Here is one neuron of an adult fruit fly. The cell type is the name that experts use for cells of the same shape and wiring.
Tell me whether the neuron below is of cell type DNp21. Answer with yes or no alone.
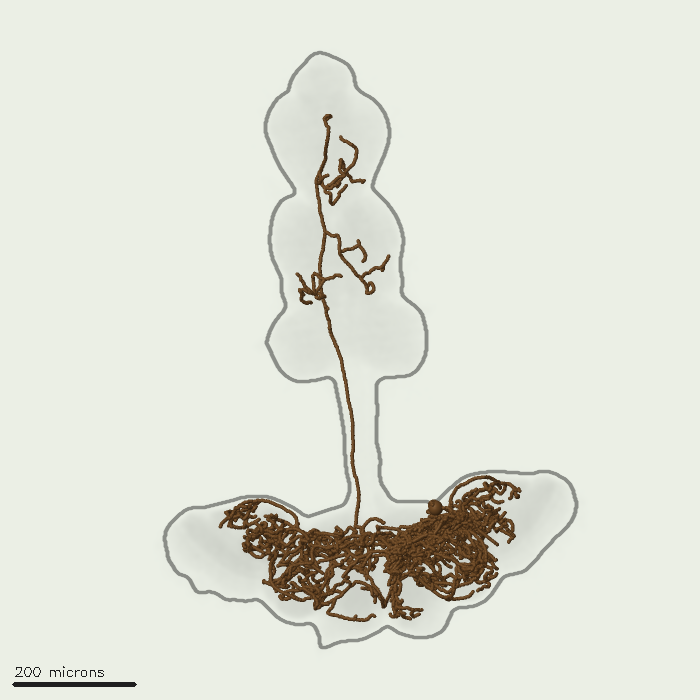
no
